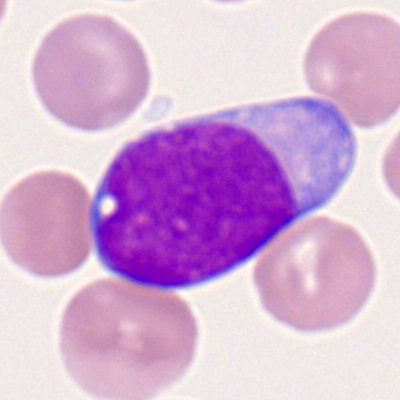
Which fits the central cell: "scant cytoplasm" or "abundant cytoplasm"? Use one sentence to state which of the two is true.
The nucleus fills most of the cell.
